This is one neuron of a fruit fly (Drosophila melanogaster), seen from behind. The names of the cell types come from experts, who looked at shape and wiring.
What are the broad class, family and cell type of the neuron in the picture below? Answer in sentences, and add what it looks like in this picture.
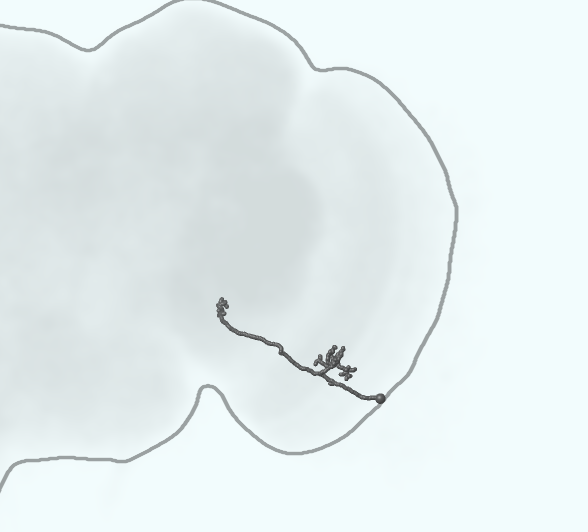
It is an optic-lobe intrinsic neuron. The family is Tm. It is of cell type Tm29. In this view it is wider than it is tall.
